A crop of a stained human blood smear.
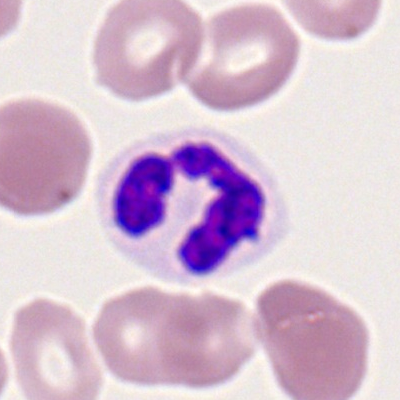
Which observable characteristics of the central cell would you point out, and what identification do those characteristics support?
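C-shaped nucleus curving around a pale central area, open side toward the bottom of the picture. No nucleoli visible. No large coarse granules in the cytoplasm. Result: segmented neutrophil.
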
